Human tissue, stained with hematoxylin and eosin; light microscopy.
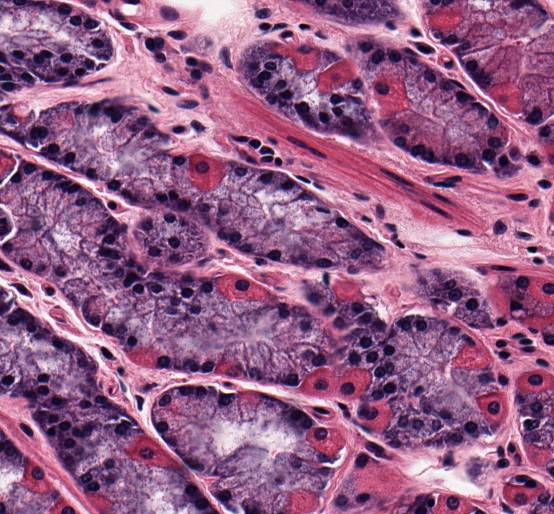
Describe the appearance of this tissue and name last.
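Closely packed glands run in parallel diagonal bands, upper left to lower right. Most gland cells have purple-grey, finely granular to foamy cytoplasm and small dark round nuclei near the base. Scattered larger cells are bright pink, with one round central nucleus. Smooth muscle with elongated nuclei crosses the upper centre and right diagonally. It's stomach.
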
